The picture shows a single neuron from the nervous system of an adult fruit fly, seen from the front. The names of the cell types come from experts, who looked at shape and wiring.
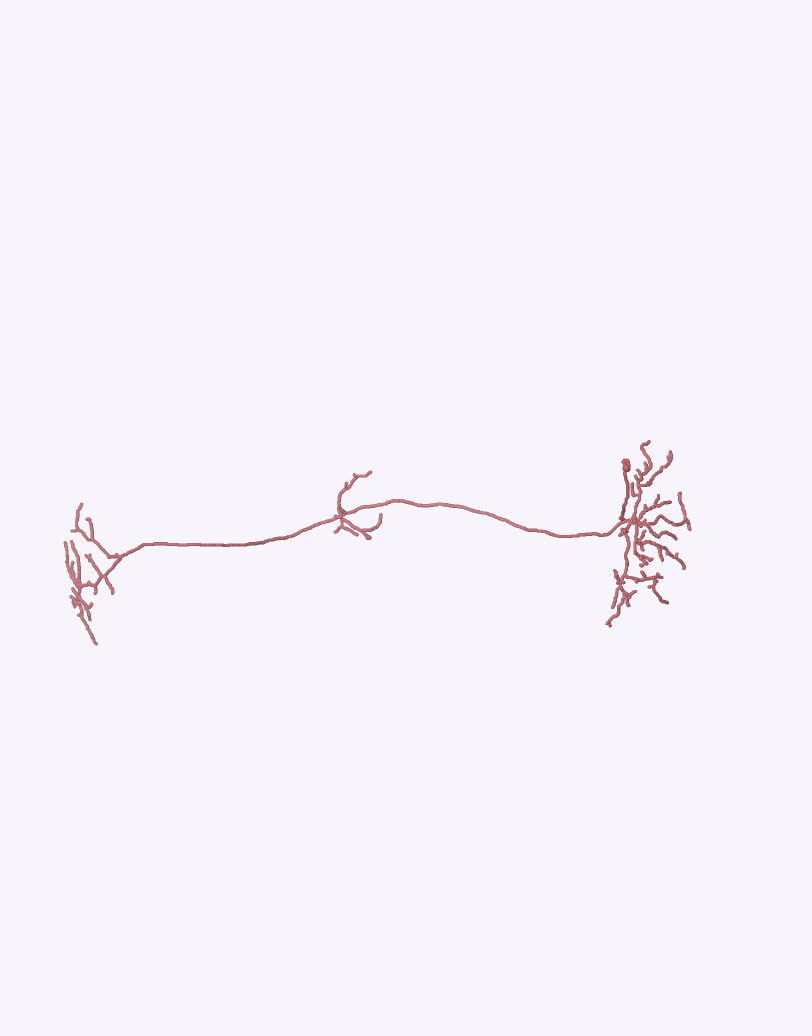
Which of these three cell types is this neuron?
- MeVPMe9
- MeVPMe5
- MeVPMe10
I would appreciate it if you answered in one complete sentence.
The cell type to which this neuron belongs is MeVPMe5.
